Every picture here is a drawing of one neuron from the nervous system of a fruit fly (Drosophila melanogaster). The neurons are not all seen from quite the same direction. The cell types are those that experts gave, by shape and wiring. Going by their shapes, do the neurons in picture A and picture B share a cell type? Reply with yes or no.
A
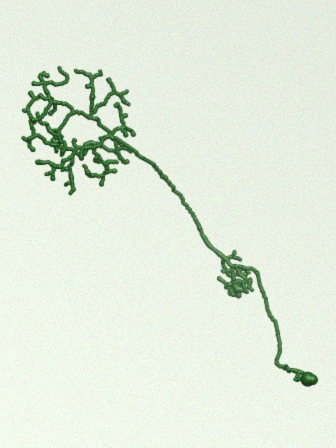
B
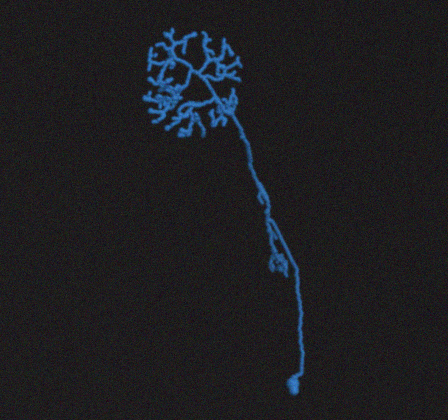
no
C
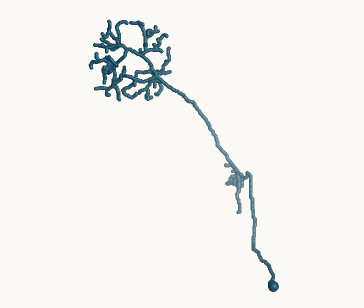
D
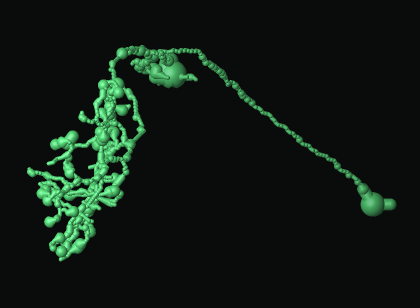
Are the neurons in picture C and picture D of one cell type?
yes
